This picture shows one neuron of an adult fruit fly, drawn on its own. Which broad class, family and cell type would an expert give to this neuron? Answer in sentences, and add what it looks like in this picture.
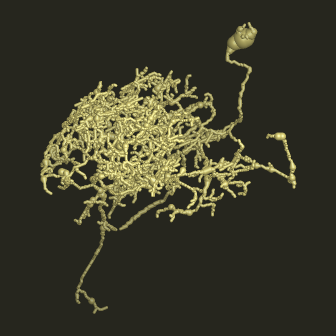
Its broad class is central-brain intrinsic neuron. The family is hemilineage VLPl&p2_lateral. Its cell type is AVLP104. Dozens of branch ends can be seen. In this view it is about as wide as it is tall.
